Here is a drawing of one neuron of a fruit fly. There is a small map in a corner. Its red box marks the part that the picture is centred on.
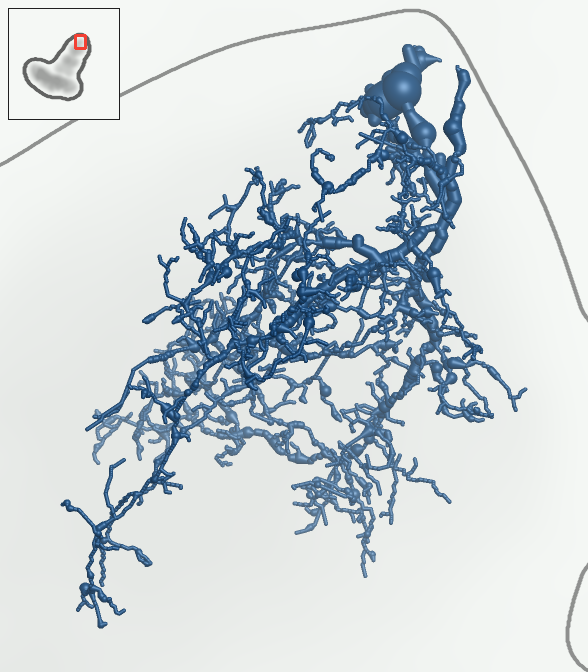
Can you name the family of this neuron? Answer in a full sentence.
The family is MNad.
